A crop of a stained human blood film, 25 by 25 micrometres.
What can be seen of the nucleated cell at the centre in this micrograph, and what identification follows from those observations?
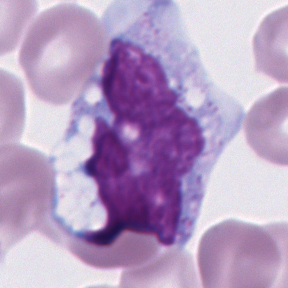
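What catches my eye is a large nucleus, irregularly folded, whose chromatin looks fine and lacy rather than coarsely clumped. There is plenty of cytoplasm around it, with fine pinkish-purple granules scattered through it. Putting that together, the cell is a monocyte.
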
